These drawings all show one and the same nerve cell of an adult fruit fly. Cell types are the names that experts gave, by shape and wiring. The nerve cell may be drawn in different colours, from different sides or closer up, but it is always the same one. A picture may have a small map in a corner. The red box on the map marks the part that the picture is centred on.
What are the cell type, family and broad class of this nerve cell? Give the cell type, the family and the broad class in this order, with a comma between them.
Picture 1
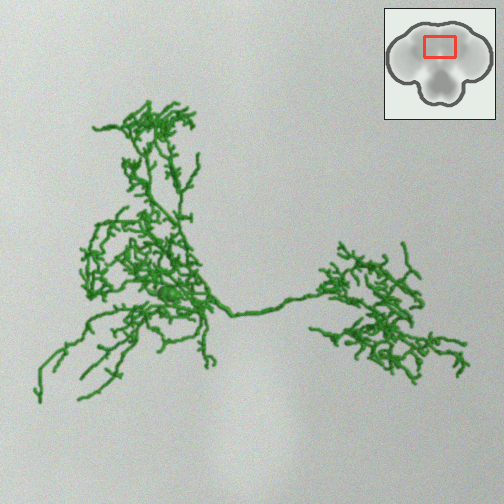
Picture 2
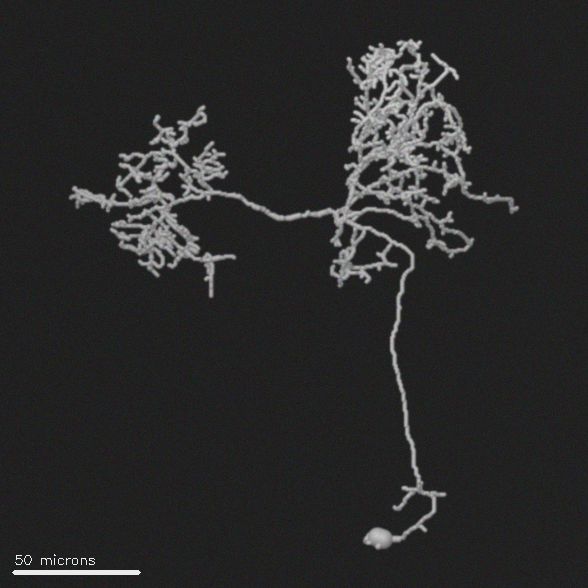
LAL160, hemilineage DM5_central, central-brain intrinsic neuron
